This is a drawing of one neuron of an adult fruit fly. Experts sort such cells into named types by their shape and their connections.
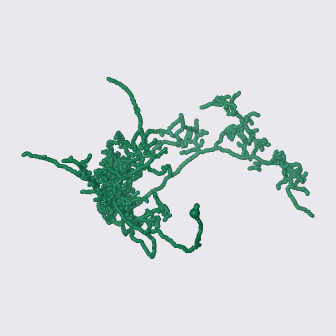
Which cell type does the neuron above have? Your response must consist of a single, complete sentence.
This neuron belongs to the cell type VES017.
